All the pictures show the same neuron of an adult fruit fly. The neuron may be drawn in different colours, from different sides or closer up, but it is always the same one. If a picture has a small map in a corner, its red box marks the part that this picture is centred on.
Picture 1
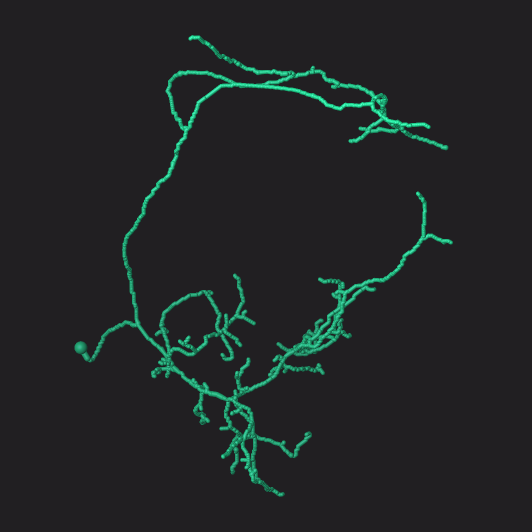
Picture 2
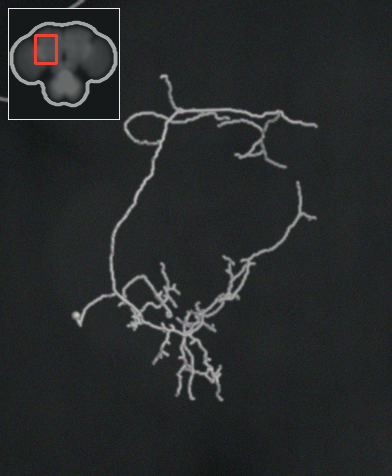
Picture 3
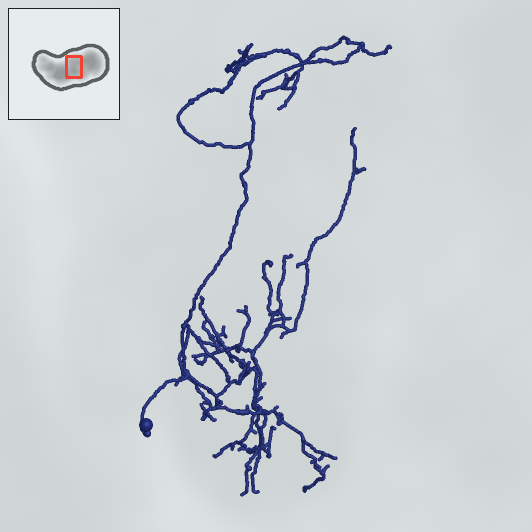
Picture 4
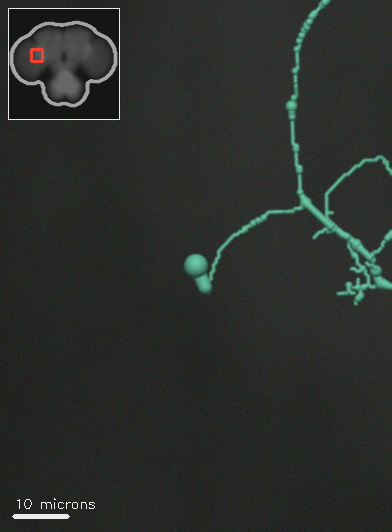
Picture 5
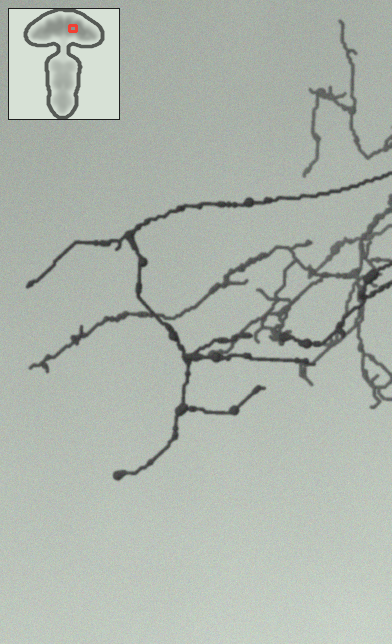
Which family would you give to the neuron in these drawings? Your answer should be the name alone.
hemilineage VLPl&p2_lateral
